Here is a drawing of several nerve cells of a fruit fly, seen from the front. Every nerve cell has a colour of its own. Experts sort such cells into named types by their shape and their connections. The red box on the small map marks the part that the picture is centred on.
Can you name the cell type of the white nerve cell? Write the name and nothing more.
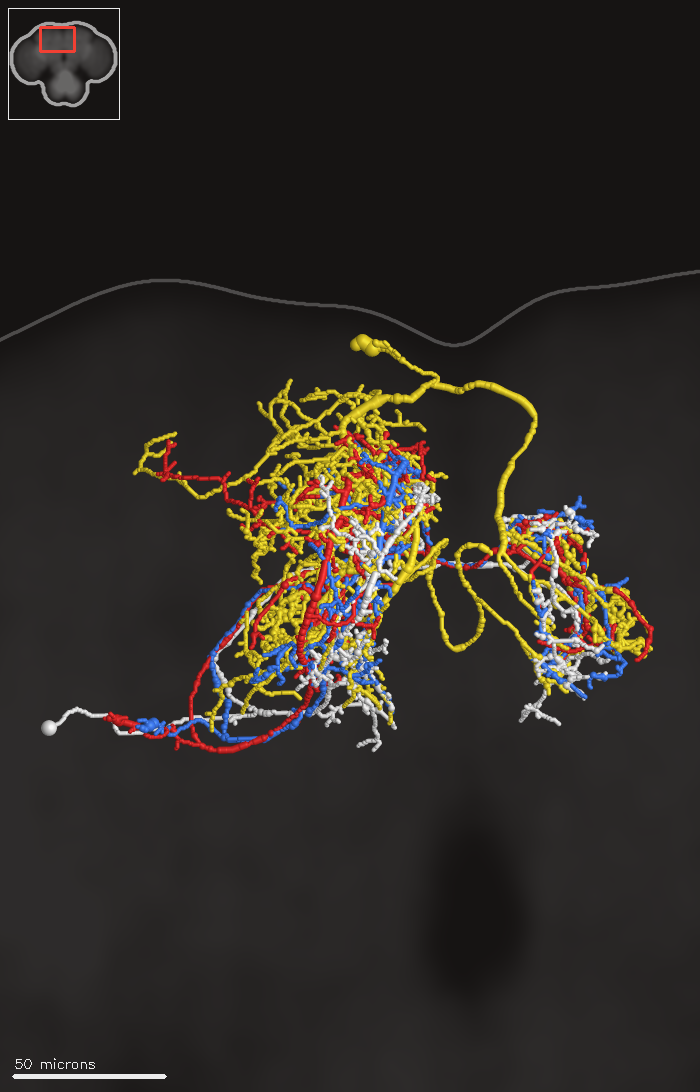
CRE059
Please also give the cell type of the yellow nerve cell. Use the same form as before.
CRE107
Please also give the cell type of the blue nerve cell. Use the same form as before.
CRE070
